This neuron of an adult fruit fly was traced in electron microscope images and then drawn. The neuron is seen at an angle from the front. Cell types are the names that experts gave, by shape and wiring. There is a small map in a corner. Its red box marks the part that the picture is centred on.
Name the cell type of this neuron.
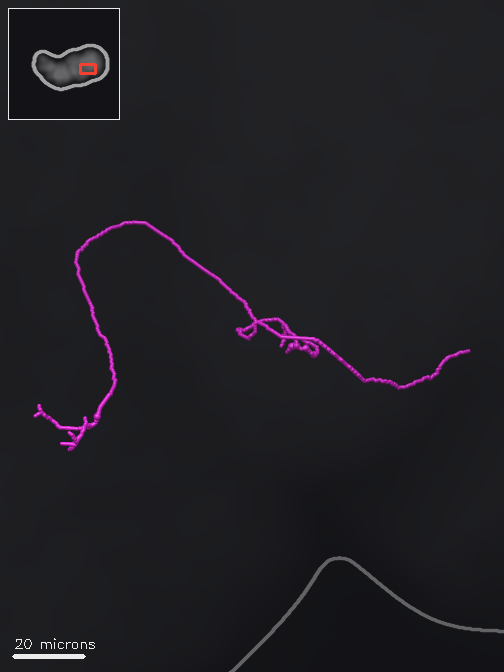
ORN_VC4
